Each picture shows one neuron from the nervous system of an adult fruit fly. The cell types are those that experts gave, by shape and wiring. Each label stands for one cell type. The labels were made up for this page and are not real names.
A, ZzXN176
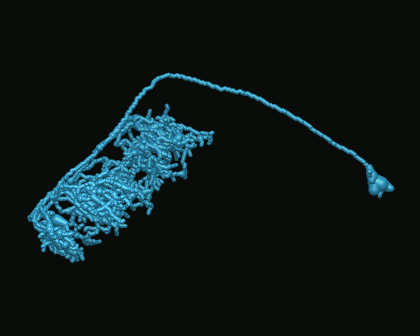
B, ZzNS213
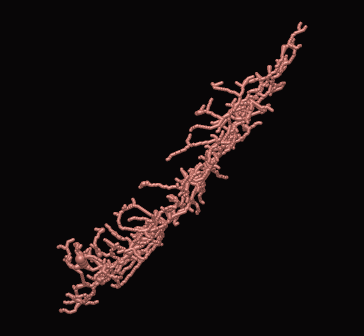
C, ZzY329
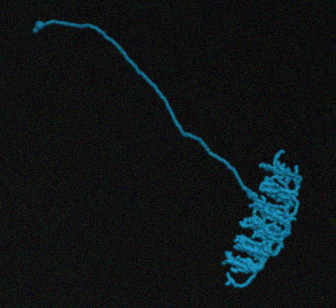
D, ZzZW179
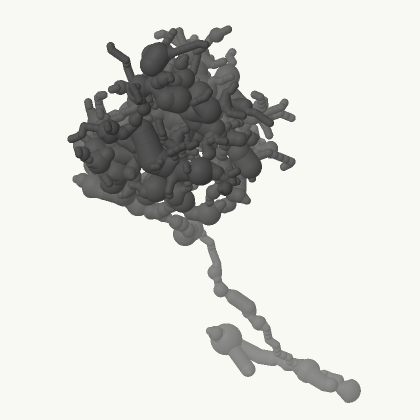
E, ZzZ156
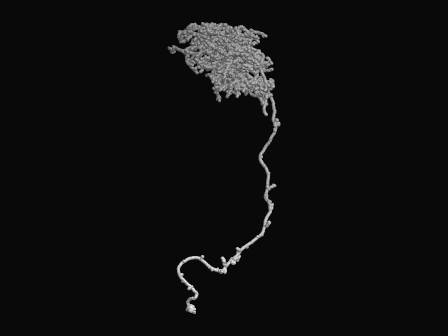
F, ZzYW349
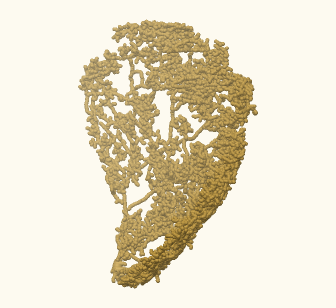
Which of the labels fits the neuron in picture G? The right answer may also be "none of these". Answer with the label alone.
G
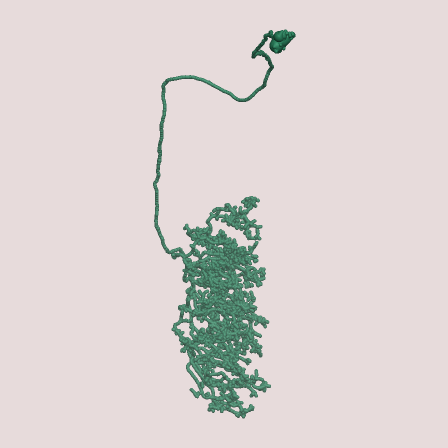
ZzY329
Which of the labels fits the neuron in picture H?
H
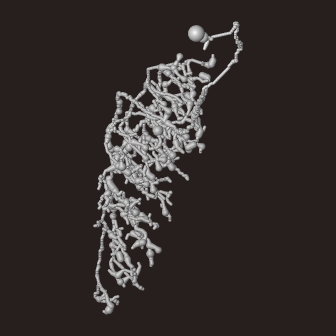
ZzY329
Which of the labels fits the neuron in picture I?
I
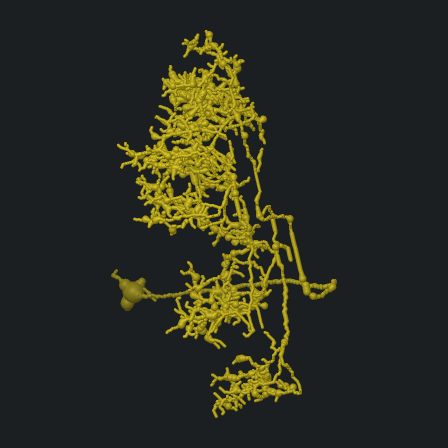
ZzXN176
